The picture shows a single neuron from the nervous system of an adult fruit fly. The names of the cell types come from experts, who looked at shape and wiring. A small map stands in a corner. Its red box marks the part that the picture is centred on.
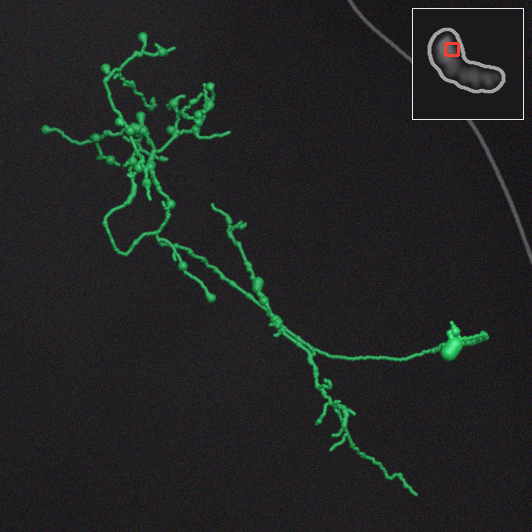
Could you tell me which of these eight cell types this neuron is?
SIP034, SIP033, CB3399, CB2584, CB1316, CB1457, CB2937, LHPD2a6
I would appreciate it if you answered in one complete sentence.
As for cell type, this neuron is CB2937.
